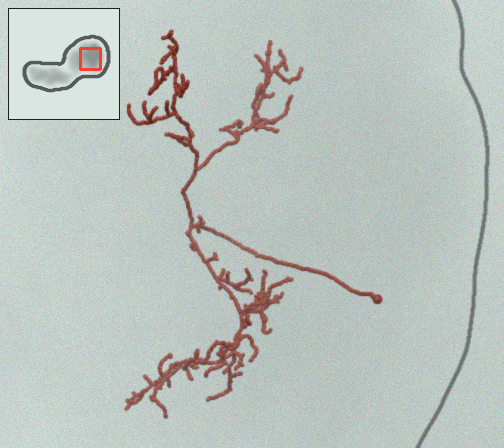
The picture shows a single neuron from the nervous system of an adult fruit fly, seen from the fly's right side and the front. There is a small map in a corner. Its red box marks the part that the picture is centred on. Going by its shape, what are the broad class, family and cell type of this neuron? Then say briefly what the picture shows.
Its broad class is central-brain intrinsic neuron. Its family is hemilineage PSa1. It is of cell type CL122_a. The picture shows dozens of branch ends. In this view it is taller than it is wide.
